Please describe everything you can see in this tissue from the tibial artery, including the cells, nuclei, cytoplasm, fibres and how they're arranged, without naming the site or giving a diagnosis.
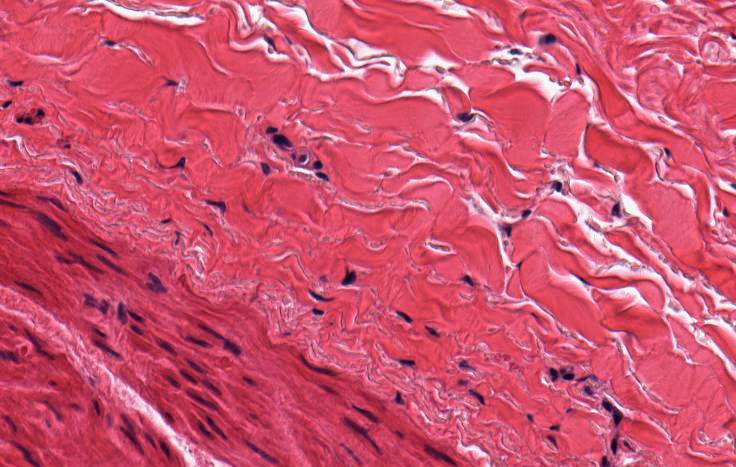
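Taking the components in turn: dense collagenous connective tissue fills the upper and right part of the field, and a band of smooth muscle occupies the lower-left corner. Among the collagen bundles, fibroblasts are sparse, with small, dark, elongated nuclei. In the lower left, the smooth muscle cells have elongated, cigar-shaped nuclei aligned parallel to the diagonal border with the collagen. Epithelium is absent from the whole field.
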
